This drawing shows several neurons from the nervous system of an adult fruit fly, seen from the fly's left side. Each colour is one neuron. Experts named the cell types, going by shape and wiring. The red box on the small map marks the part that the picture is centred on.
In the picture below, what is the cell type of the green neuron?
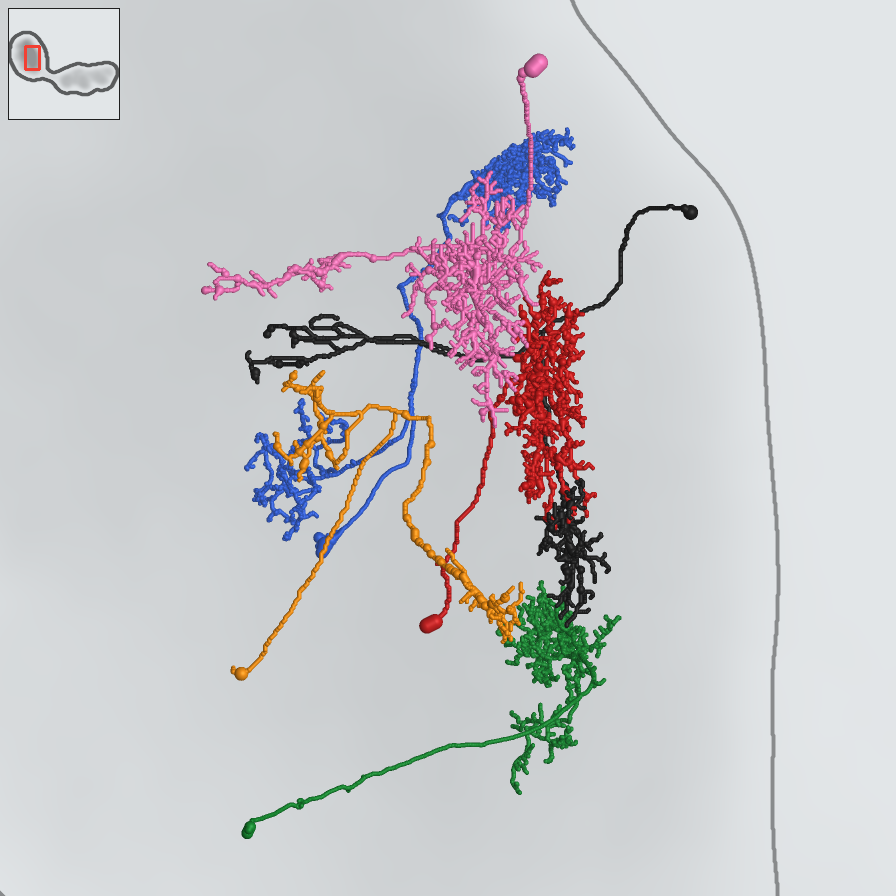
Tm24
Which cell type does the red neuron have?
Li25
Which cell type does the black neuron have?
LC18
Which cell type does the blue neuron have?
LC17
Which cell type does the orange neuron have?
LC12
